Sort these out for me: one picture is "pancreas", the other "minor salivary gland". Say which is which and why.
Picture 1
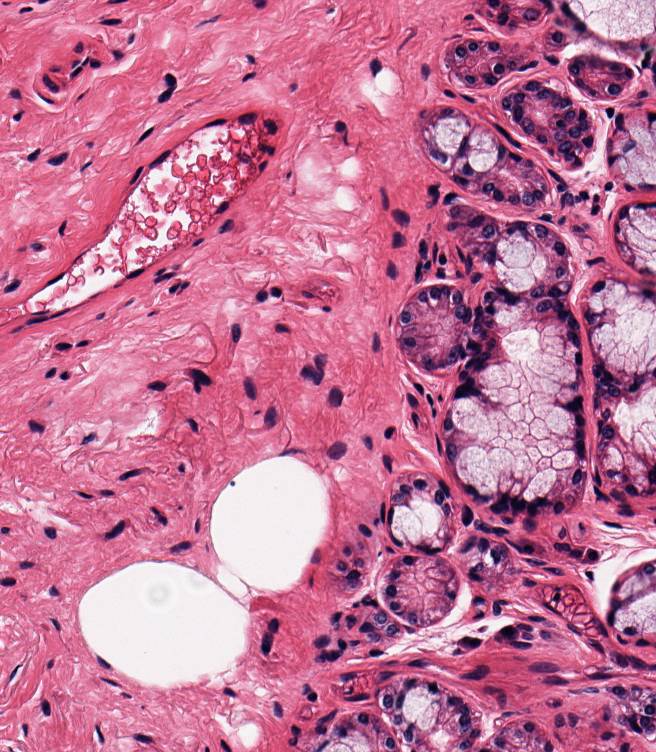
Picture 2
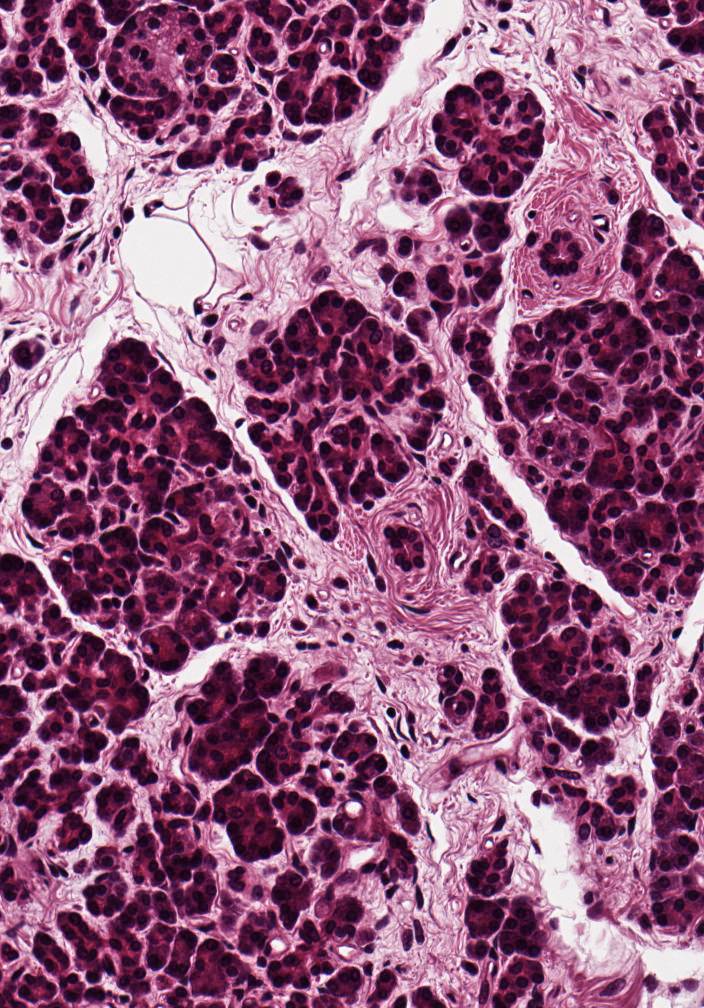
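The minor salivary gland is in picture 1 and the pancreas in picture 2. In picture 1, glandular units fill the right side of the field and stroma occupies the left. These units are mucous acini, their cells having pale, bubbly cytoplasm and dark nuclei flattened against the cell base. The acini are grouped in clusters, with thin strands of fibrous tissue between them. In picture 2, pale pink connective-tissue septa divide the glandular tissue into angular lobules. Each lobule consists of closely packed small acini, most without a visible lumen, whose cells have dark purple-red cytoplasm and round, dark nuclei.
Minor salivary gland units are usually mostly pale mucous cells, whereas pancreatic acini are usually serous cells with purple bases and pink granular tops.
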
